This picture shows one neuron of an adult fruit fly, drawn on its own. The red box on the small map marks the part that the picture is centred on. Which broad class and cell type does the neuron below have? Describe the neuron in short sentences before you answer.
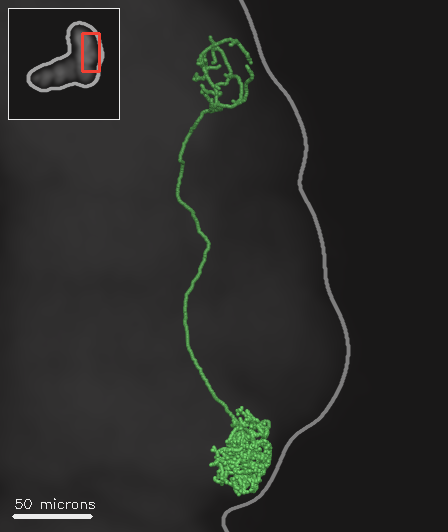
By the scale bar it is about 300 microns tall in this view. As drawn here it is more than twice as tall as it is wide. This is a central-brain intrinsic neuron. Its cell type is AVLP612.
